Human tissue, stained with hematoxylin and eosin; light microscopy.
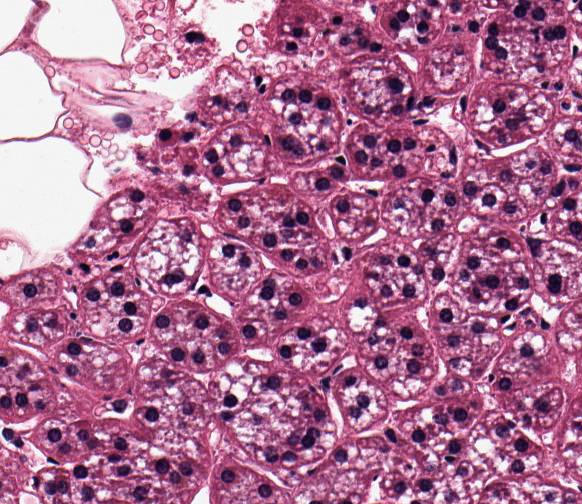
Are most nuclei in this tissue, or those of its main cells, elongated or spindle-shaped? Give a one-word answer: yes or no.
No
